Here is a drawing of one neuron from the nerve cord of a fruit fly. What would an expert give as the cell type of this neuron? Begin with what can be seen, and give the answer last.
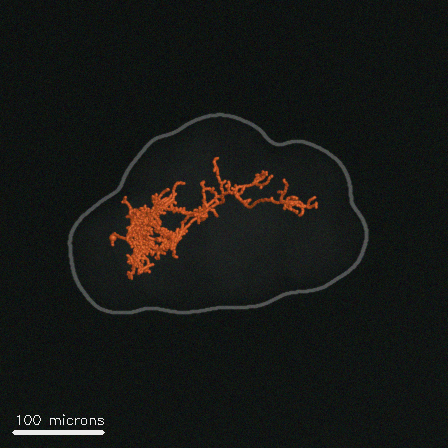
By the scale bar it is about 250 microns wide in this view. As drawn here it is wider than it is tall. It is a nerve-cord intrinsic neuron. It is of cell type IN07B012.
